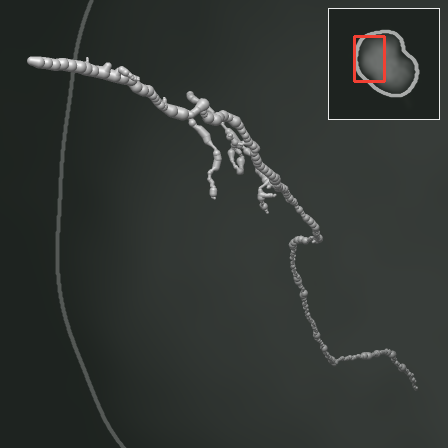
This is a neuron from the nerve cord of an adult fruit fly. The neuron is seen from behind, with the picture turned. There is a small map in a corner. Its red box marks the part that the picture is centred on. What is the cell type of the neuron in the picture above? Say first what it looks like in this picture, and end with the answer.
No cell body is drawn. In this view it is about as wide as it is tall. Its broad class is sensory neuron ascending to the brain. The cell type is SApp01.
